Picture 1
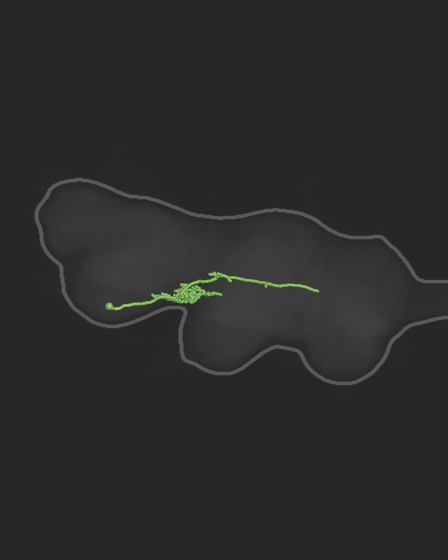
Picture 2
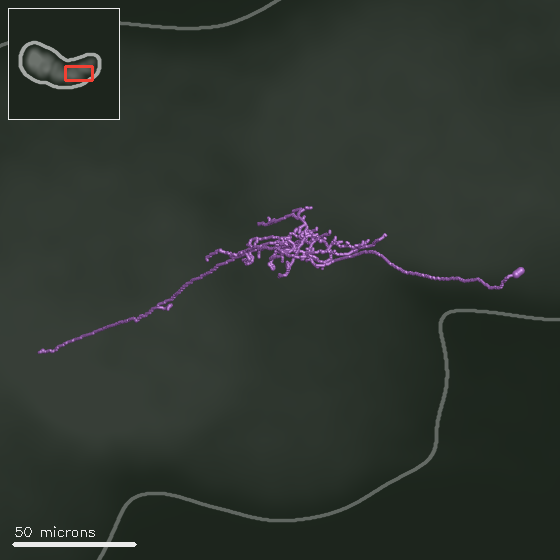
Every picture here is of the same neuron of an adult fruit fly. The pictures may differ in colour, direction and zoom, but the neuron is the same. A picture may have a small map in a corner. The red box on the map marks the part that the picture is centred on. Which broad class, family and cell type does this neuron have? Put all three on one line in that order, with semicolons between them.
nerve-cord intrinsic neuron; hemilineage 10B; IN10B058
